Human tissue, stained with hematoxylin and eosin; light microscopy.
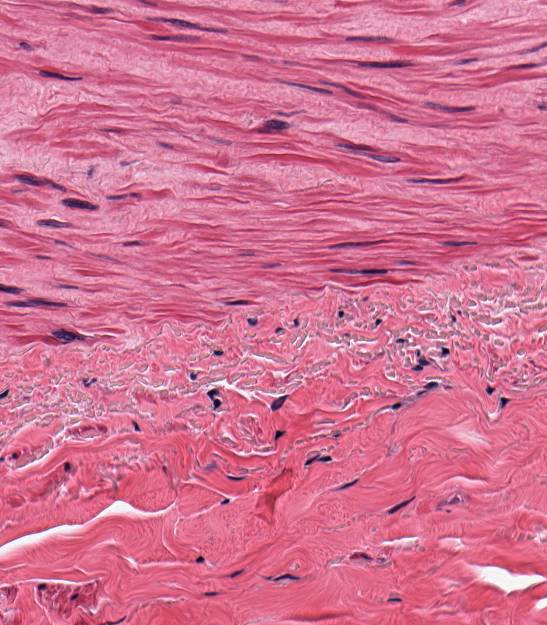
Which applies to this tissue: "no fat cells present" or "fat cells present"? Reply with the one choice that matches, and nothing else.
No fat cells present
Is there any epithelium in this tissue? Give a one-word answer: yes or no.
No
